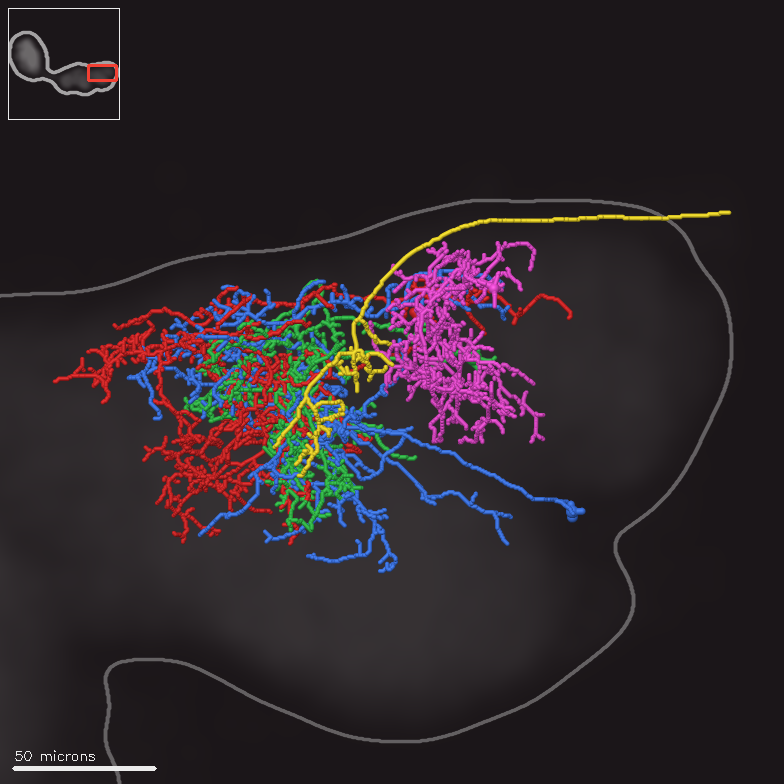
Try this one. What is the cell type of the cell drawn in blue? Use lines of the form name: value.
cell type: INXXX402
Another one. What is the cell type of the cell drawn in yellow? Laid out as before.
cell type: SNxx03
